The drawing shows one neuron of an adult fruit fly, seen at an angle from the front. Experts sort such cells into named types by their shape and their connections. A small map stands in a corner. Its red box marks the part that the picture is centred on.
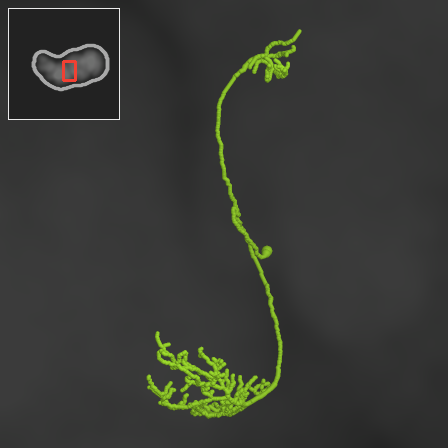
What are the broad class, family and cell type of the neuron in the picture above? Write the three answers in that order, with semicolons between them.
visual projection neuron; LC; LC13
